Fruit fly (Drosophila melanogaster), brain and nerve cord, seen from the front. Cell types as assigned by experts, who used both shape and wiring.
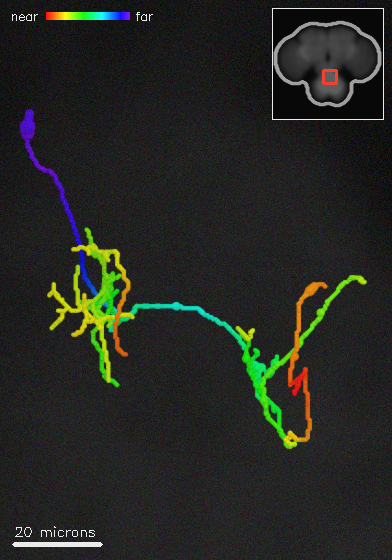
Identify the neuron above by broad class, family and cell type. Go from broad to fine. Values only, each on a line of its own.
nerve-cord intrinsic neuron
hemilineage 07B
IN07B102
